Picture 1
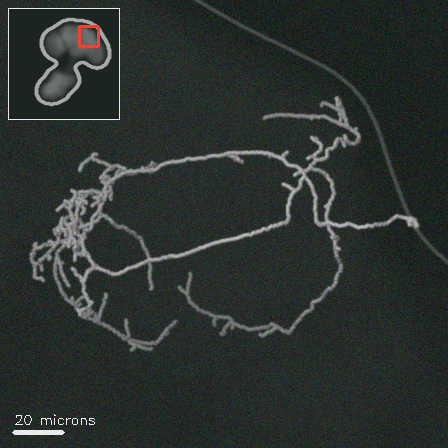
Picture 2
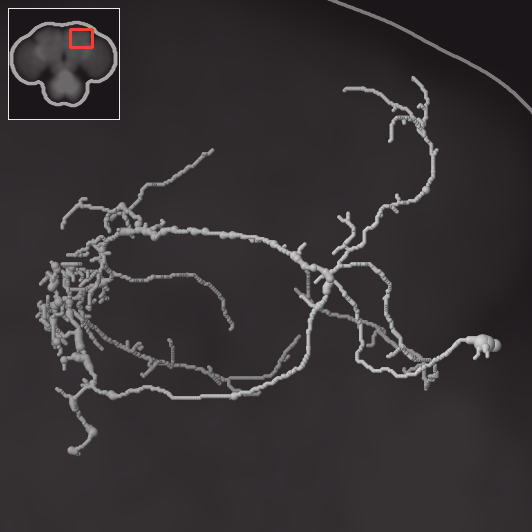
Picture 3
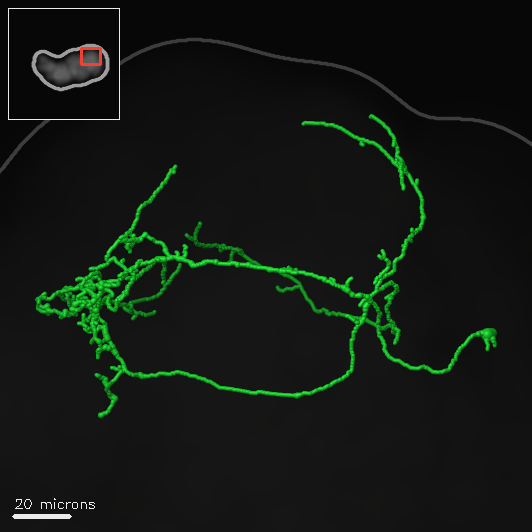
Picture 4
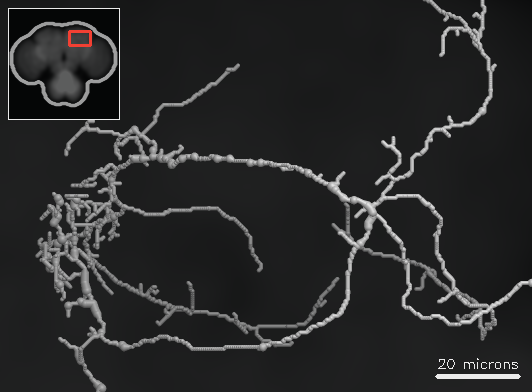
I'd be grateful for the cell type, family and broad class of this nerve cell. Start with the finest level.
CL089_a2; hemilineage SLPa&l1_anterior; central-brain intrinsic neuron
